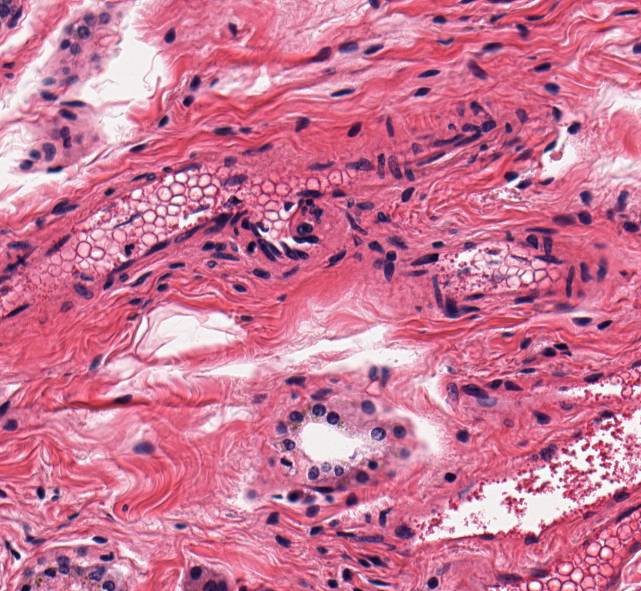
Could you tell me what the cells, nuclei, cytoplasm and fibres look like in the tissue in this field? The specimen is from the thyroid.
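Stroma: dense, pink, collagenous, filling most of the field; small nests of pale vacuolated cells scattered within. Between collagen bundles: scattered elongated, dark, spindle-shaped nuclei. Lower centre: small round structure with a central lumen, lined by a single layer of cells with round nuclei. Middle of field: narrow empty clefts separating some collagen bundles.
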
